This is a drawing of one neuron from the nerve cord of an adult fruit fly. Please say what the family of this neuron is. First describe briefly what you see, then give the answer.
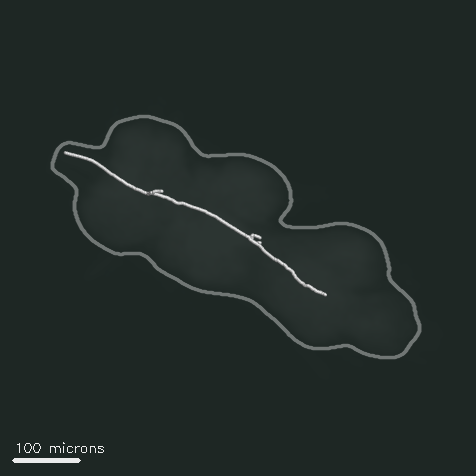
The drawing shows no cell body. By the scale bar it is about 400 microns wide in this view. Its broad class is descending neuron. The family is hemilineage PSp2.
